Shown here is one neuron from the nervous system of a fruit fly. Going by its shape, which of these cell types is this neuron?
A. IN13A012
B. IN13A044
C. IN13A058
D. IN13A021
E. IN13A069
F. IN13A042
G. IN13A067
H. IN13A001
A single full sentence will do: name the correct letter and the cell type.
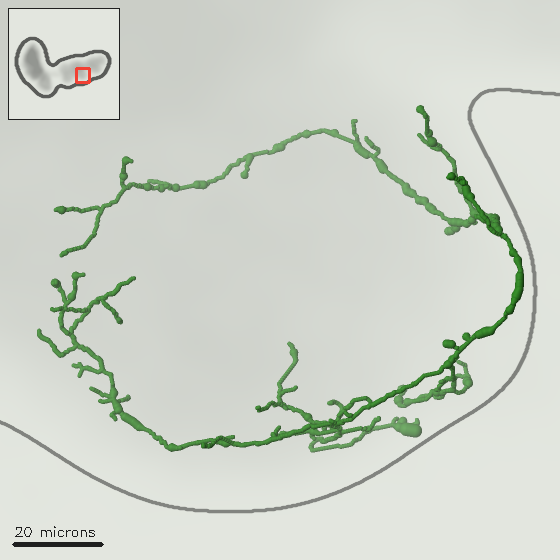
The neuron is typed IN13A044, per option B.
